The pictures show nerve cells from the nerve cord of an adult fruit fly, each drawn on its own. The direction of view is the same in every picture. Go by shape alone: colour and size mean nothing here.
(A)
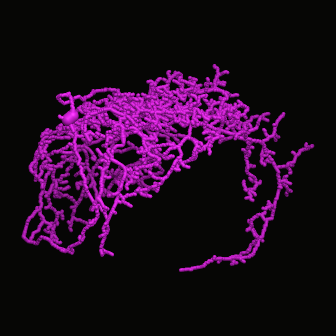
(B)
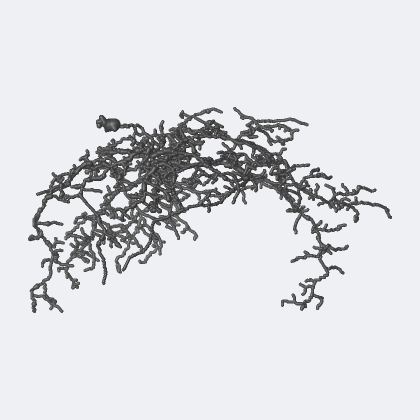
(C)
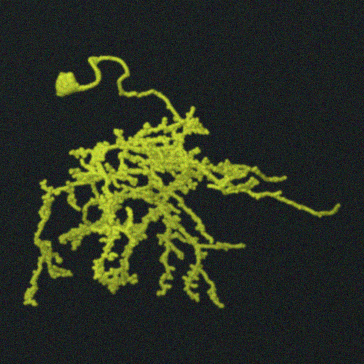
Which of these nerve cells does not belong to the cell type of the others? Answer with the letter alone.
C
